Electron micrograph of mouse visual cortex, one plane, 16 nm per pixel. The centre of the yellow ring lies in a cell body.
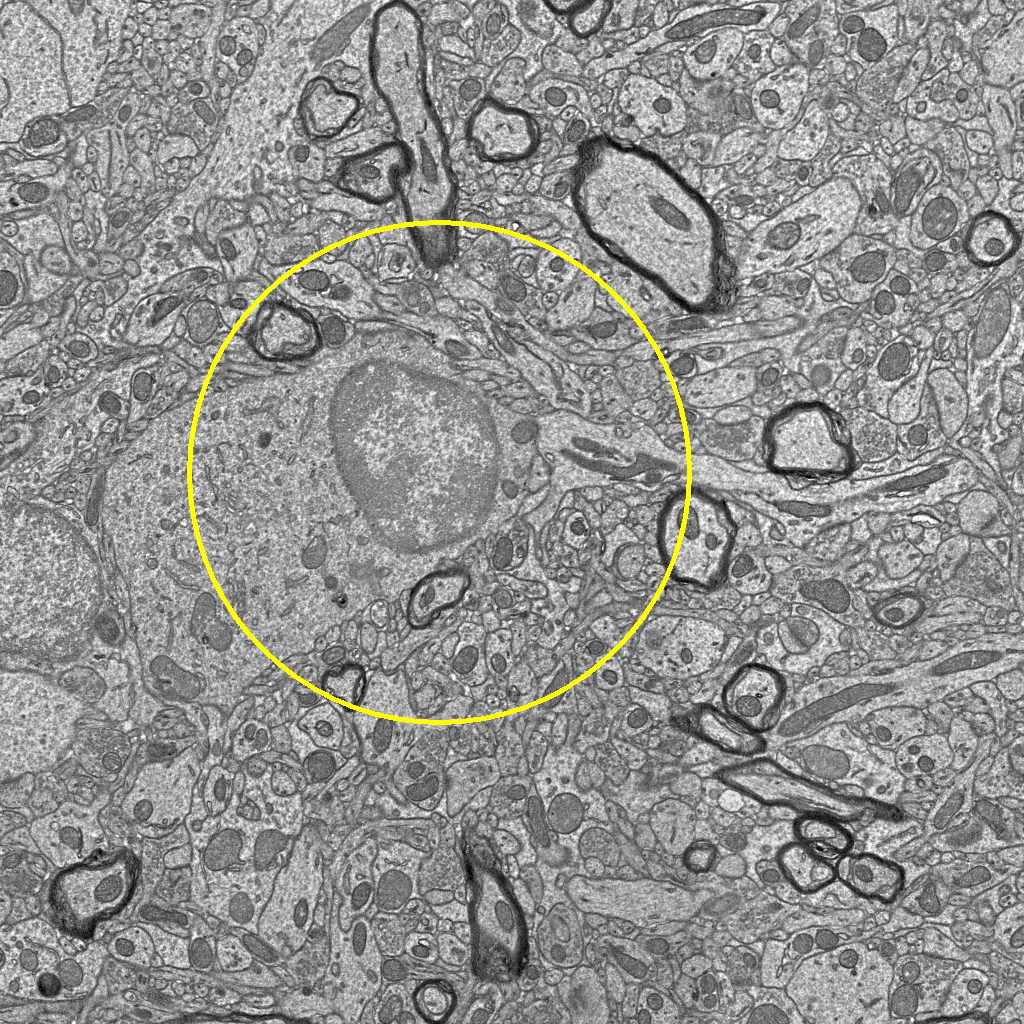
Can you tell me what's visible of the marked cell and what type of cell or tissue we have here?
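Tracing it, I find the nucleus's whole outline inside the ring. Its envelope shows no deep folds, and I can't pick out a distinct nucleolus. The pale cytoplasm is abundant, widest on the left side of the nucleus. What I'm looking at is an oligodendrocyte.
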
